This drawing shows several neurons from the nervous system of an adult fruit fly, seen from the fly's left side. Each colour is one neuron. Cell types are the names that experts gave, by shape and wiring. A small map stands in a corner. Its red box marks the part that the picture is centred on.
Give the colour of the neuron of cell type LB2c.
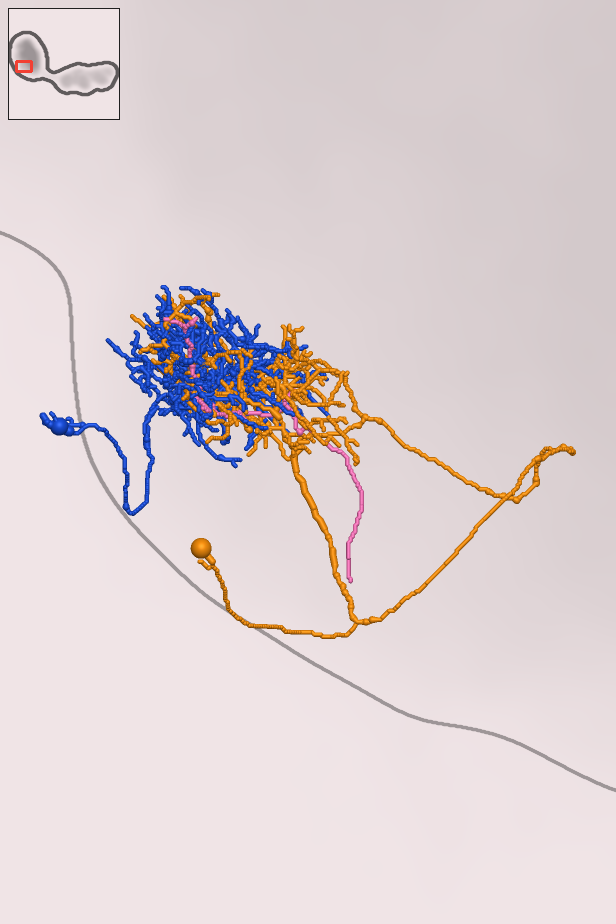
pink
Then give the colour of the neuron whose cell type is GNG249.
orange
